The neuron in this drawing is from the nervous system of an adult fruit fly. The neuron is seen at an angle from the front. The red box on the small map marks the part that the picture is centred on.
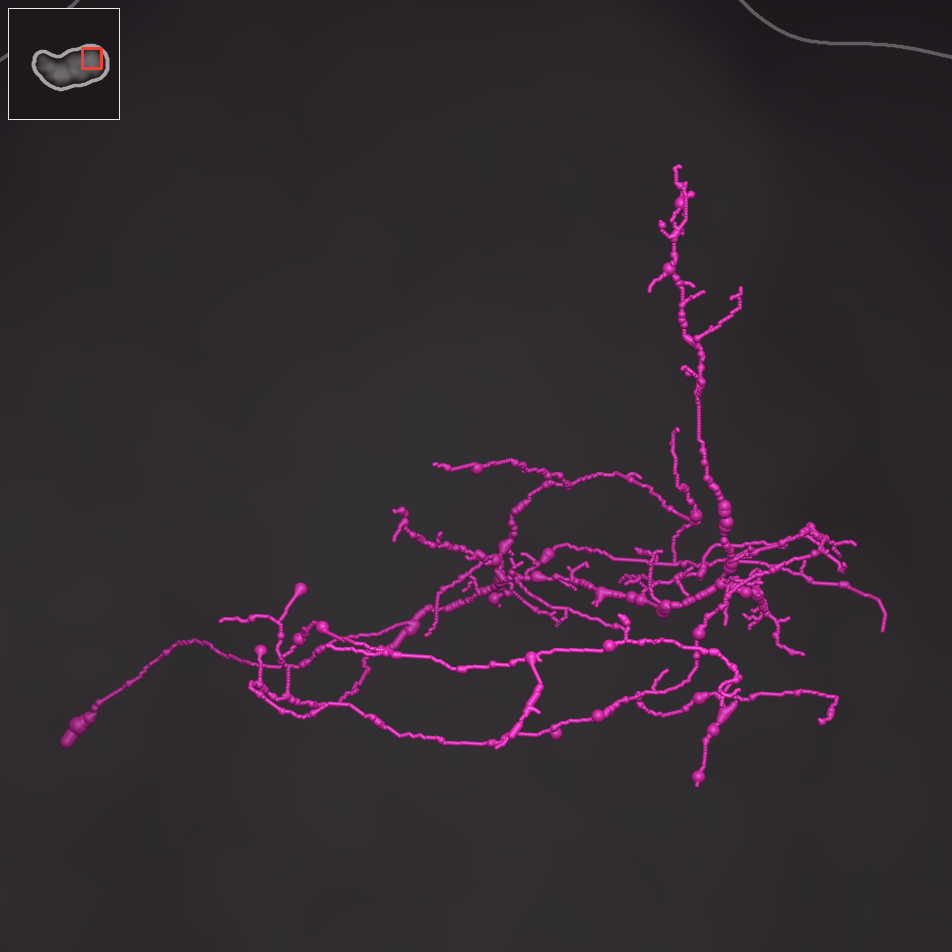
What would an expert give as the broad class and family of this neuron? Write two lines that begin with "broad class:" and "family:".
broad class: central-brain intrinsic neuron
family: hemilineage VLPl&p2_posterior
